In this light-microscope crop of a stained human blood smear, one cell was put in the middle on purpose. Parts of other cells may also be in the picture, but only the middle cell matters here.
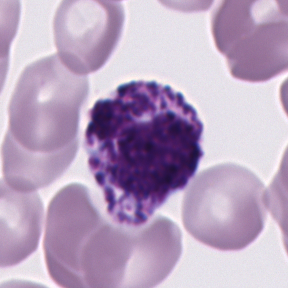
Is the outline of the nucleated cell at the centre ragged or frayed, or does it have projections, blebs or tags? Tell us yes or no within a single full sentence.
No, the border of this cell is smooth instead of ragged.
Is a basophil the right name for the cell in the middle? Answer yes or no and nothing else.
yes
